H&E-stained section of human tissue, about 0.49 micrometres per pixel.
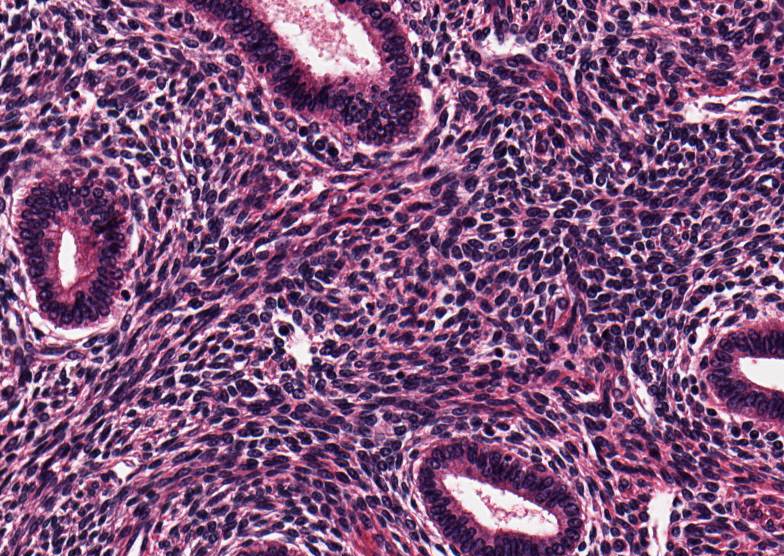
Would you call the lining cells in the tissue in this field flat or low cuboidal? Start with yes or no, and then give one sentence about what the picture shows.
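No. The glands are lined by pseudostratified columnar epithelium with crowded, elongated dark nuclei.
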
